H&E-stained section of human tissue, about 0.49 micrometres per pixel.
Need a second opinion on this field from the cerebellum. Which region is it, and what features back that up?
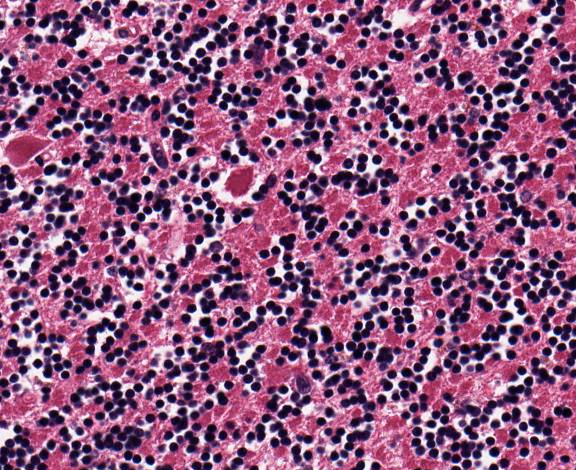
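The field belongs to the granular layer. Small, round, uniform, deeply blue-black nuclei crowd it, with almost no cytoplasm, and irregular pink, finely granular cell-free islands lie scattered between them.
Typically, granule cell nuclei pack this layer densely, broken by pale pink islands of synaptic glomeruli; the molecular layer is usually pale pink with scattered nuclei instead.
Shrinkage halos ring many nuclei.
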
